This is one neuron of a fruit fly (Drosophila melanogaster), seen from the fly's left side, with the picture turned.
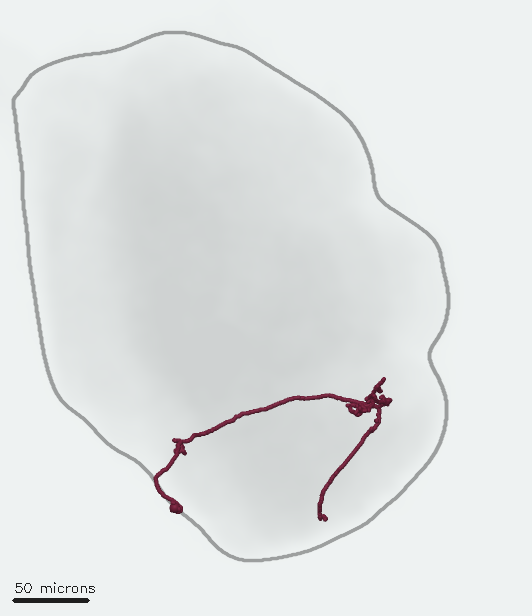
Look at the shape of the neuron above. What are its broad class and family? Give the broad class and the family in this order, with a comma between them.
central-brain intrinsic neuron, class Kenyon Cell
